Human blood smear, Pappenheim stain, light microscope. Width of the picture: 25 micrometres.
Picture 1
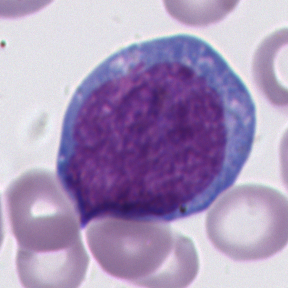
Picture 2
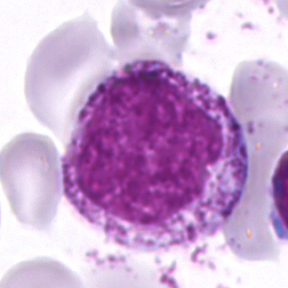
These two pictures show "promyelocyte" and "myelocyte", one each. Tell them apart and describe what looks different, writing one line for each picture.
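In picture 1 we see a promyelocyte: The cytoplasm stains blue.
In picture 2 we see a myelocyte: Between the granules the cytoplasm is pale, almost colourless.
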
